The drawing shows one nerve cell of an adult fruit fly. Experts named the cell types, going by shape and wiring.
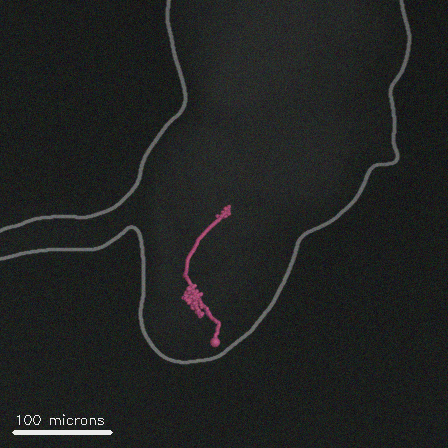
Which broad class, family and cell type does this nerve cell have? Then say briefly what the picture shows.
This is an optic-lobe intrinsic neuron. Its family is Tm. Its cell type is Tm29. Its cell body lies at the bottom of the picture. By the scale bar it is about 140 microns tall in this view.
